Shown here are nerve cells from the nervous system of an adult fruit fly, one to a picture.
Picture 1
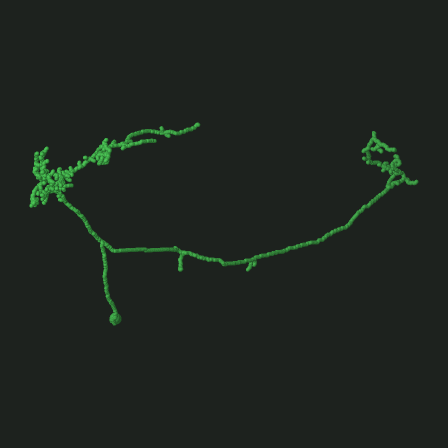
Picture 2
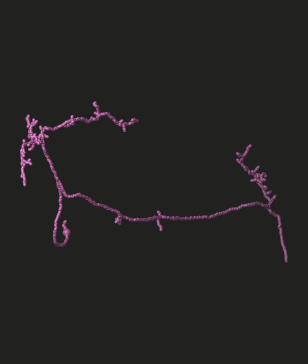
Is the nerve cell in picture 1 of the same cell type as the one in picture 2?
no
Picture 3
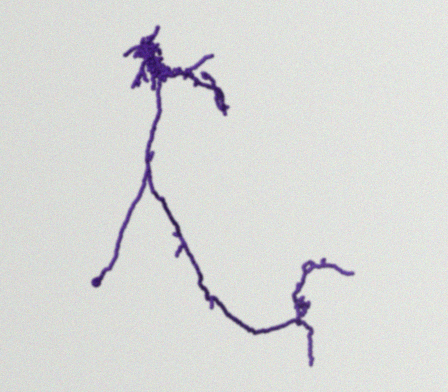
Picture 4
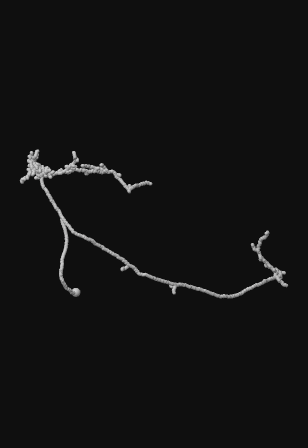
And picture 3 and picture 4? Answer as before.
yes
